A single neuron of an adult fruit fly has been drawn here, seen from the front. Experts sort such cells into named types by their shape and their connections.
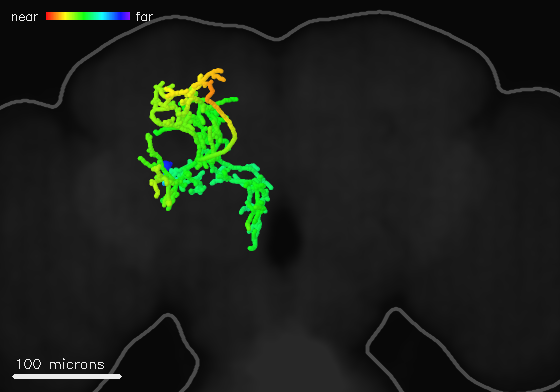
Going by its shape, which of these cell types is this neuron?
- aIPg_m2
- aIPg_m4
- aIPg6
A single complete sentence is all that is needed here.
With respect to cell type, this neuron is aIPg6.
